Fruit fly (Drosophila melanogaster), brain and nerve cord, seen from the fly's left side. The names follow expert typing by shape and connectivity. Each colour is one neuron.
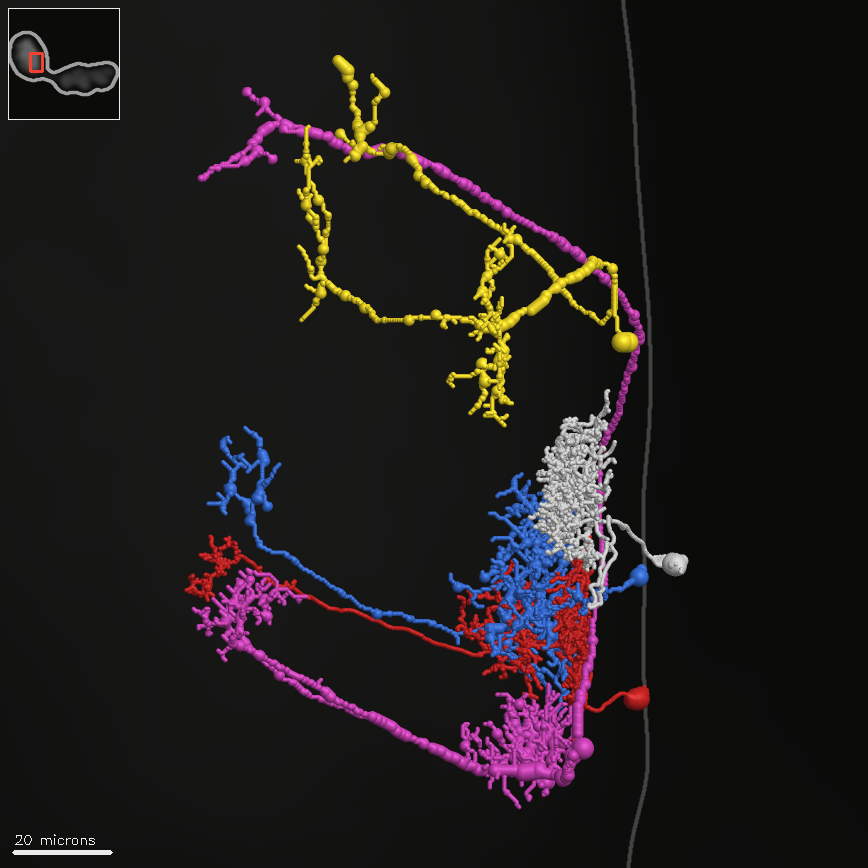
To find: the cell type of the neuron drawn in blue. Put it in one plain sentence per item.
The cell type is Tlp13.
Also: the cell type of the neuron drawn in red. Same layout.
The cell type is Tlp12.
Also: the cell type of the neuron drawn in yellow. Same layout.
The cell type is LLPC2.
